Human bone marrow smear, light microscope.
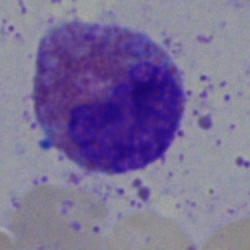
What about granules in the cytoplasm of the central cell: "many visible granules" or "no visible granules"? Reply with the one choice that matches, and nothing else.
Many visible granules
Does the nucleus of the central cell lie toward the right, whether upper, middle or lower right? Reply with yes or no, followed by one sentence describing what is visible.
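Yes. The nucleus sits off-centre toward the lower right of the cell.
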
